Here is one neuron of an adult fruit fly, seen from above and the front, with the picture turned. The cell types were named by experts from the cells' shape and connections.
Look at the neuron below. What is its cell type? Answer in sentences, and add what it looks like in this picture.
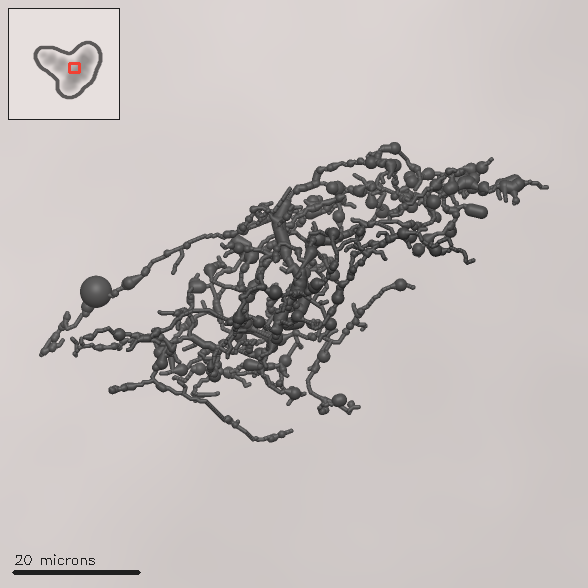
The cell type is SMP338. This is a central-brain intrinsic neuron. The cell body can be seen on the left of the picture. By the scale bar it is about 80 microns wide in this view. Dozens of branch ends can be seen.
